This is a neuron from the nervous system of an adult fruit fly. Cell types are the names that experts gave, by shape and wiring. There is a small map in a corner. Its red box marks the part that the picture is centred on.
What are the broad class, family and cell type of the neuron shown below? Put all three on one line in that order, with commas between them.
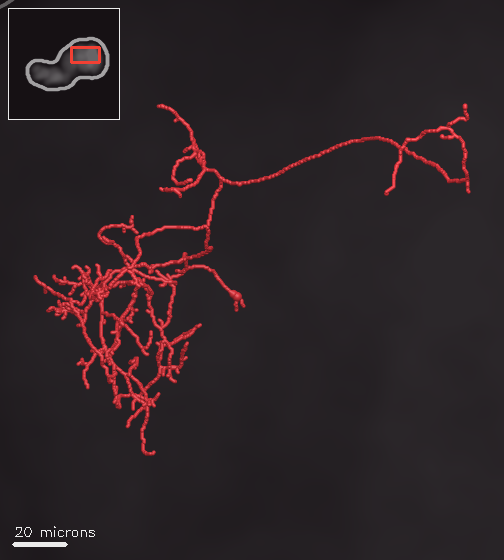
central-brain intrinsic neuron, hemilineage VLPl&d1_dorsal, CB2625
